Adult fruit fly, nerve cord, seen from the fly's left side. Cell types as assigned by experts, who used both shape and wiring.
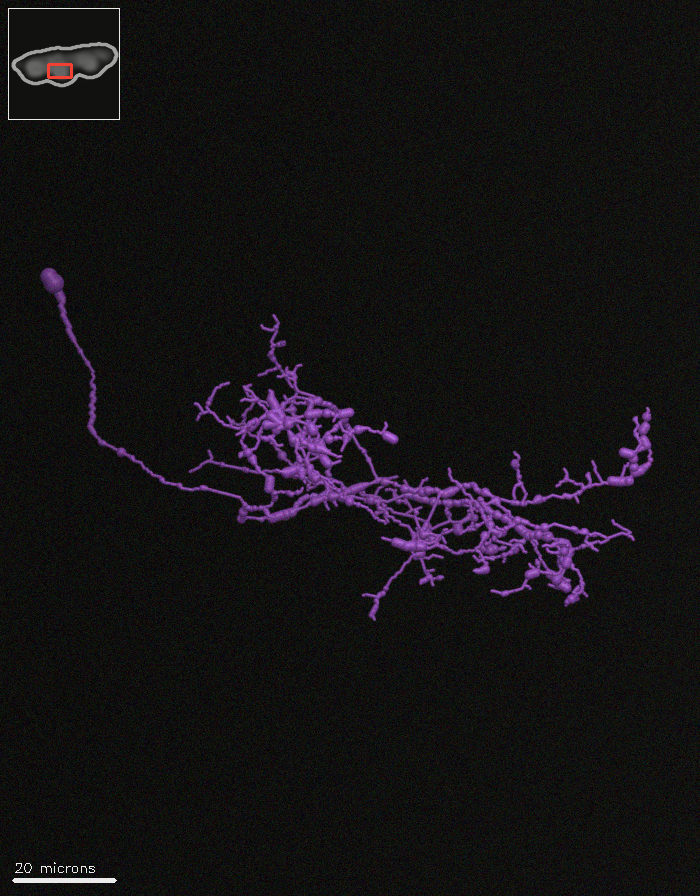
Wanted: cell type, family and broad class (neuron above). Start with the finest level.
IN09A026; hemilineage 09A; nerve-cord intrinsic neuron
